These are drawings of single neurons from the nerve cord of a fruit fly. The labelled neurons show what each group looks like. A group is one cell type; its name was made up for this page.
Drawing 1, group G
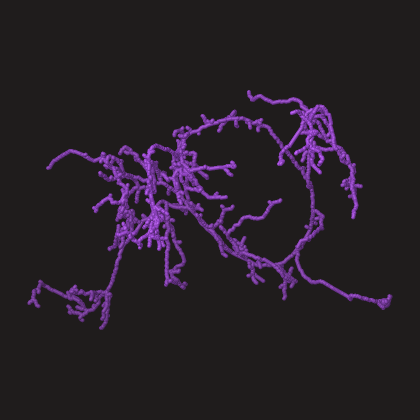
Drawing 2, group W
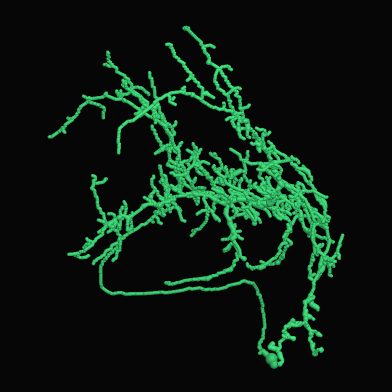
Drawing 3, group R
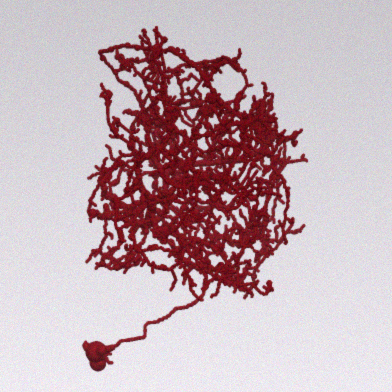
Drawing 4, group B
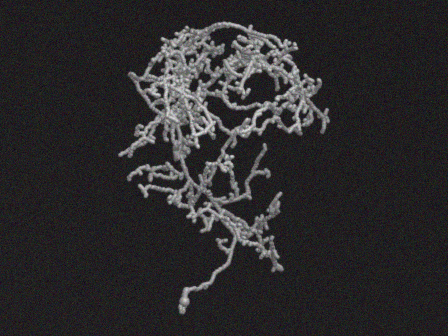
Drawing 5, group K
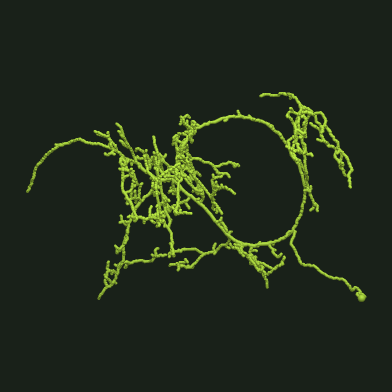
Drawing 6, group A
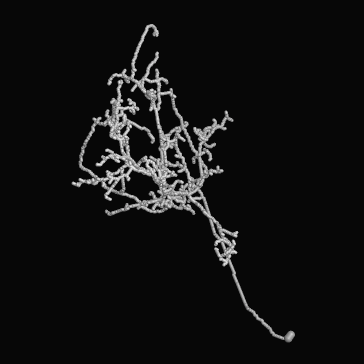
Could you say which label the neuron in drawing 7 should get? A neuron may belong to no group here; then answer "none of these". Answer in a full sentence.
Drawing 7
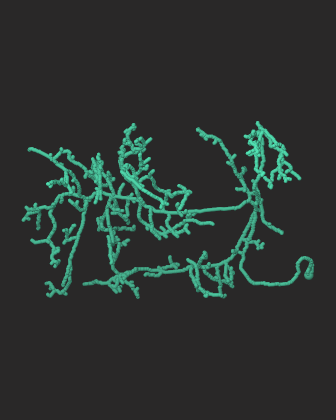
It belongs to group K.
